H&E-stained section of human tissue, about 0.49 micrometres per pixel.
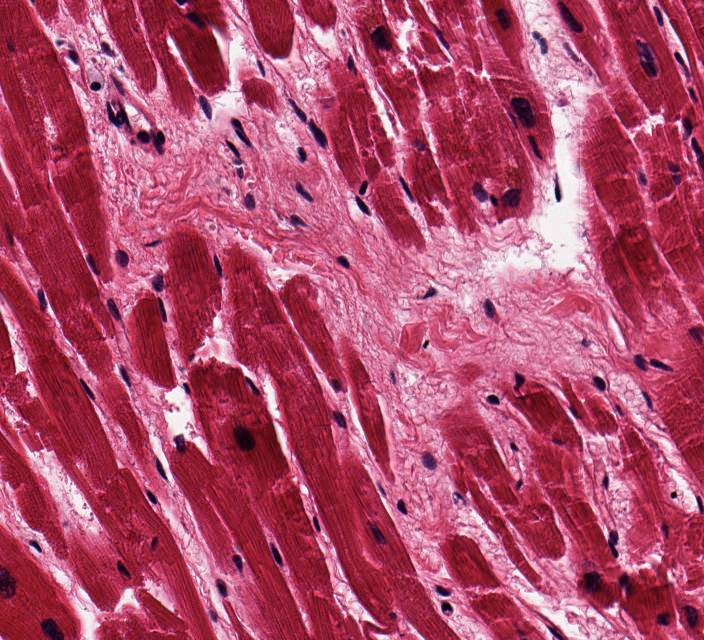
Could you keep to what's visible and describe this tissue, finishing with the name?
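Across most of the field run muscle fibres, obliquely from upper left toward lower right, and a pale pink band of connective tissue crosses the centre. Their nuclei lie centrally within the fibres, and a few of them are enlarged and very darkly stained. This is the left ventricle of the heart.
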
